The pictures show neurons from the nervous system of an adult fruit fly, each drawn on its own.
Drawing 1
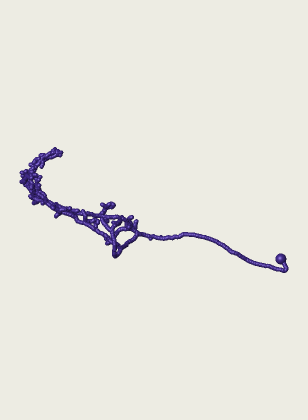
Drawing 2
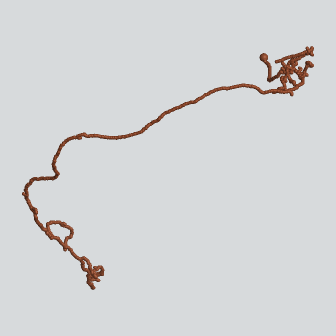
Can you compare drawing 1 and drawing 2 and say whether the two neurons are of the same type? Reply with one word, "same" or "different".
different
